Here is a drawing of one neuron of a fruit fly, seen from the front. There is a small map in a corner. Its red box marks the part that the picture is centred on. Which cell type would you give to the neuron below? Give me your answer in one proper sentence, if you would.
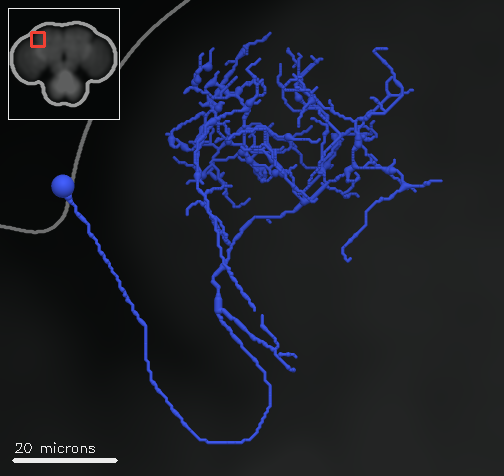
The neuron here is of the cell type LHAV4a5.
